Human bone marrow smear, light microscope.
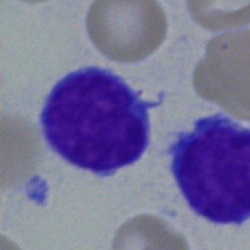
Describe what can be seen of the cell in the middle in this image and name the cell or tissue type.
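Throughout, the cell stains a deep purple-blue. A single thin, curved, hair-like projection extends from its upper right edge. No distinct granules can be seen, and no vacuoles are visible. This is a lymphocyte.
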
